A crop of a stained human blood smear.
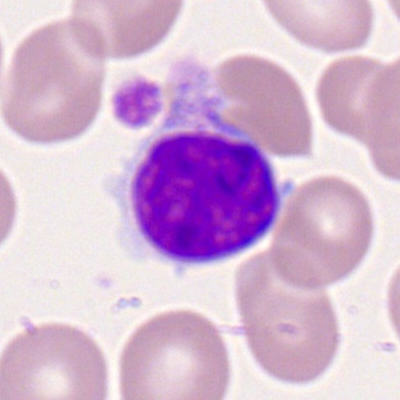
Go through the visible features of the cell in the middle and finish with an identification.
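The chromatin is coarsely clumped and dark purple. Pale blue-grey cytoplasm is widest above the nucleus. Small irregular projections mark the cell outline. This is a lymphocyte.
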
